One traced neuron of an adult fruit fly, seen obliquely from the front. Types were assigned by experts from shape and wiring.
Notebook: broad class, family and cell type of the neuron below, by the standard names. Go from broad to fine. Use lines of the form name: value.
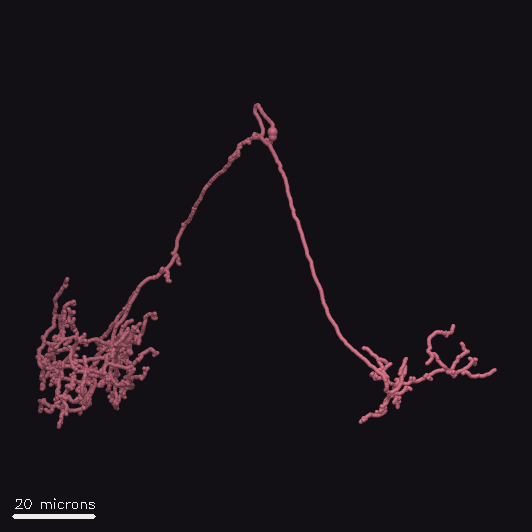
broad class: optic-lobe intrinsic neuron
family: MeLo
cell type: MeLo3b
